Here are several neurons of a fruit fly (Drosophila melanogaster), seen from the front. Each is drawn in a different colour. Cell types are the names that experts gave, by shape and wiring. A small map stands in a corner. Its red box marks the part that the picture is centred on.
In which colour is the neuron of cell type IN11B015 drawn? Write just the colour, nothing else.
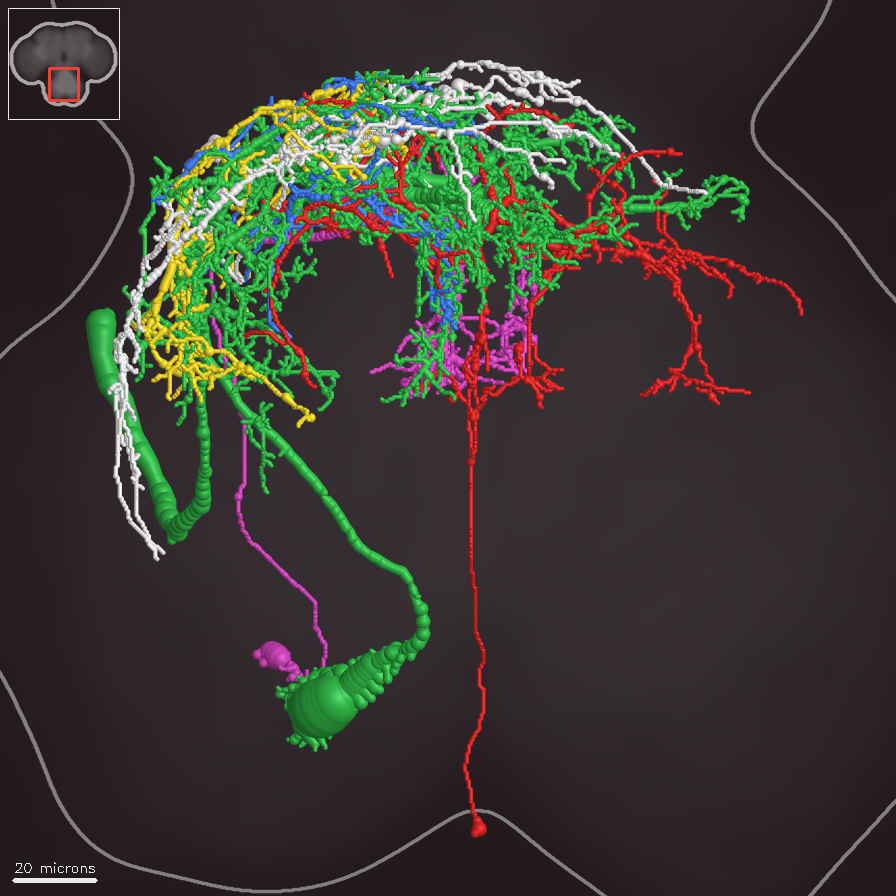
white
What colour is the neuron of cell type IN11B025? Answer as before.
blue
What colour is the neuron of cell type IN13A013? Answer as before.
magenta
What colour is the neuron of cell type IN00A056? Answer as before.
red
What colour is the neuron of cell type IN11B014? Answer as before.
yellow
